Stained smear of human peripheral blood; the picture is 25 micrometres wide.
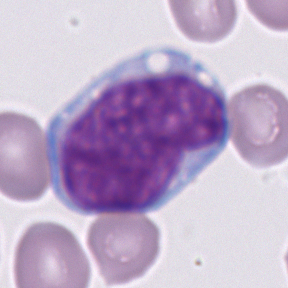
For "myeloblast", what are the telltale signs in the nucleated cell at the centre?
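Here the nucleus, about 16 by 11 micrometres, takes up most of a cell about 17 by 13 micrometres, leaving a narrow pale blue rim of cytoplasm.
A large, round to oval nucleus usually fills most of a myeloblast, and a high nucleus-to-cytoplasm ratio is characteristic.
This nucleus departs from that shape with a notch cut into its right side, below the middle.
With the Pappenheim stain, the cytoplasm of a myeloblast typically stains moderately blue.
The rim here is paler than that. Purple, finely clumped chromatin shows many small pale spots and no large dark masses, and two small clear round vacuoles lie along the top edge of the cell.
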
